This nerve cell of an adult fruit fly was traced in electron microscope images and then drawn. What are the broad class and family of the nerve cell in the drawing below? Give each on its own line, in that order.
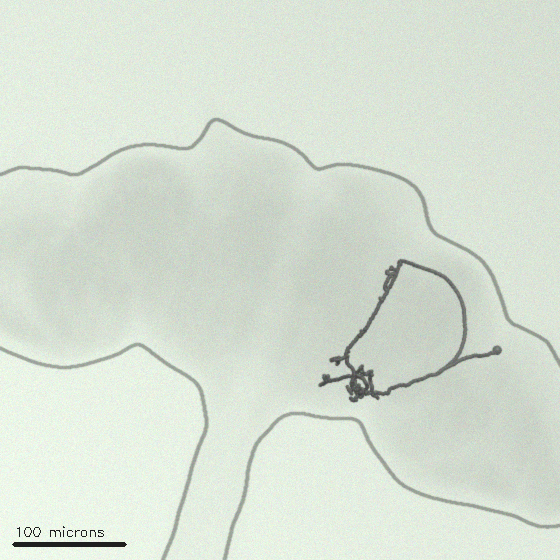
central-brain intrinsic neuron
hemilineage SLPa&l1_lateral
